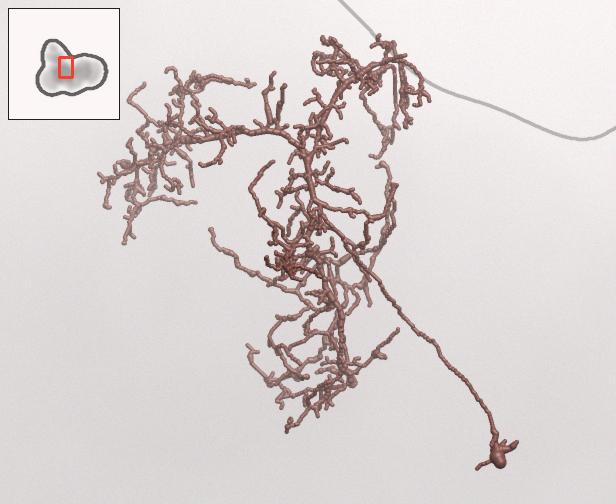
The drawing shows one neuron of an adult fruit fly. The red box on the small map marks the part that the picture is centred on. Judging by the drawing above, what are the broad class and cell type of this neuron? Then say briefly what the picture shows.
Its broad class is nerve-cord intrinsic neuron. The cell type is INXXX468. Its cell body lies at the lower right of the picture. More than a hundred branch ends can be seen.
